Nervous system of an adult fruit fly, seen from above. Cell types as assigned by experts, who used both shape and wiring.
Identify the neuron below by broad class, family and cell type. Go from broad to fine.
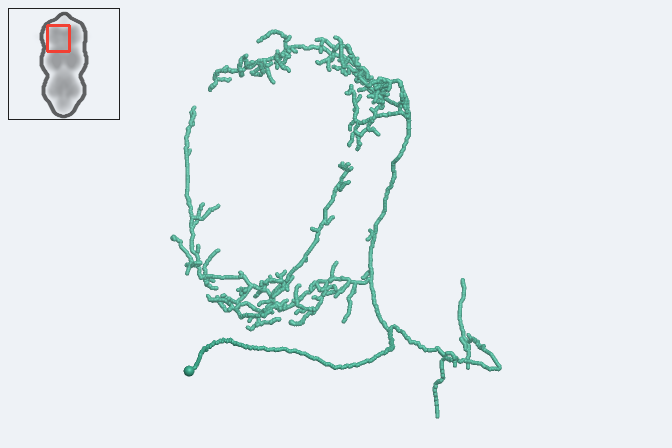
nerve-cord intrinsic neuron; hemilineage 23B; IN23B050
